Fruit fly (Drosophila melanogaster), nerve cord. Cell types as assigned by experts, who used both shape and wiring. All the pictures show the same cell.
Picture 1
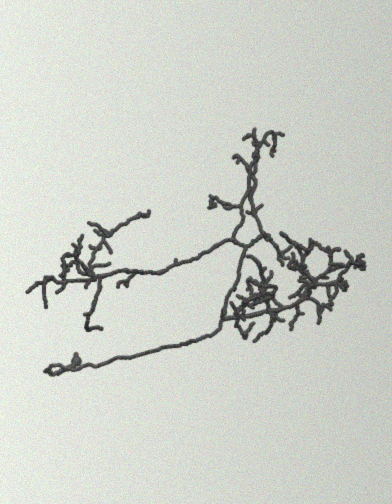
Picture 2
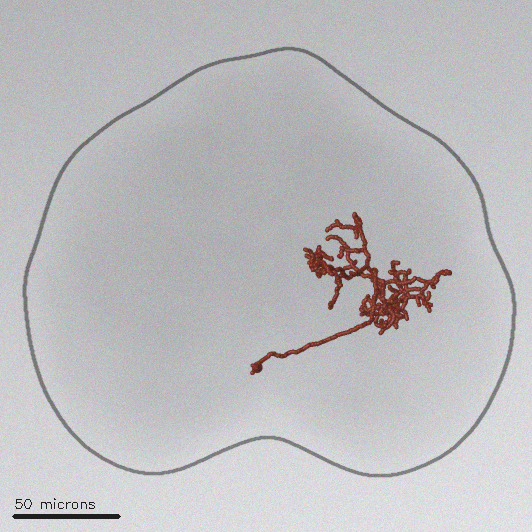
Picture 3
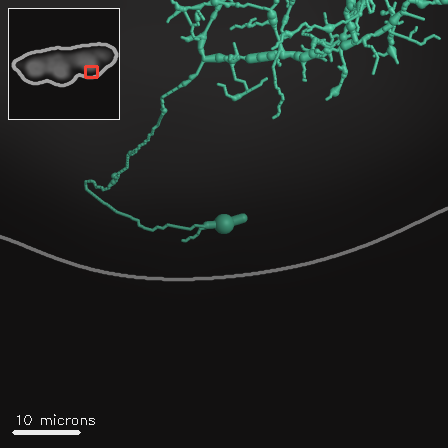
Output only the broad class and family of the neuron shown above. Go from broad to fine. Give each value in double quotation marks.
"nerve-cord intrinsic neuron", "hemilineage 13B"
